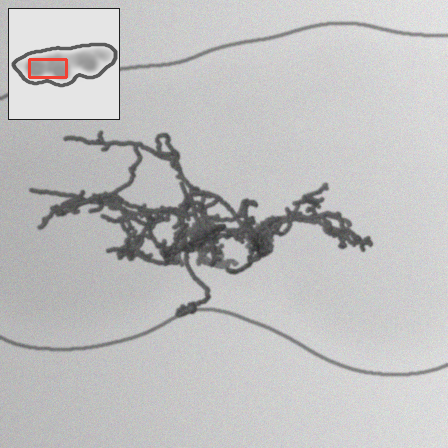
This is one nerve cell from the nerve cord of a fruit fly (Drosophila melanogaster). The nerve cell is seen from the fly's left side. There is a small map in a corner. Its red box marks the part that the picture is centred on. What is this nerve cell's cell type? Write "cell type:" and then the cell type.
cell type: IN00A035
